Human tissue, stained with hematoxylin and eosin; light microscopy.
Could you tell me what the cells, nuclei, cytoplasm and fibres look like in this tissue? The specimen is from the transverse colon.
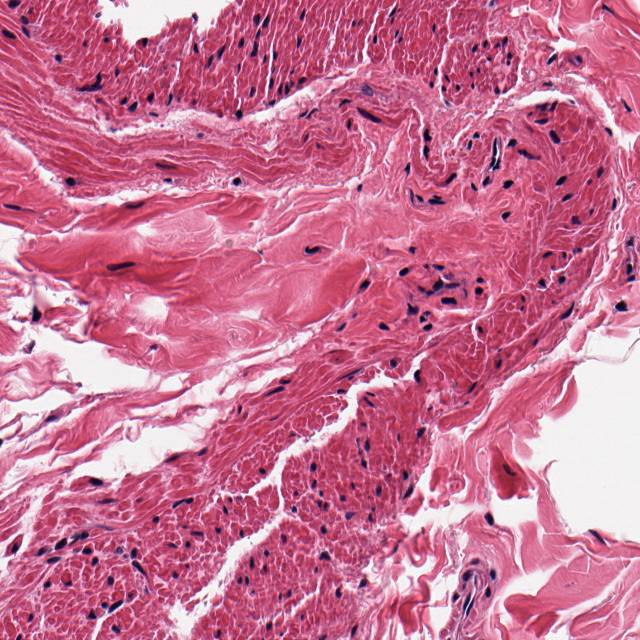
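Smooth muscle bundles here, split up by strands of collagenous connective tissue. The upper-left band is cut lengthwise: fibres run obliquely, elongated nuclei parallel to them. Cut that way, the muscle cells show deeply eosinophilic cytoplasm and single dark, cigar-shaped nuclei. Across the centre-left runs a broad band of wavy, pale-pink collagen with few nuclei.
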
